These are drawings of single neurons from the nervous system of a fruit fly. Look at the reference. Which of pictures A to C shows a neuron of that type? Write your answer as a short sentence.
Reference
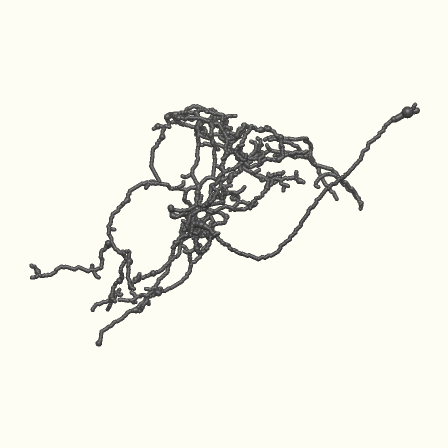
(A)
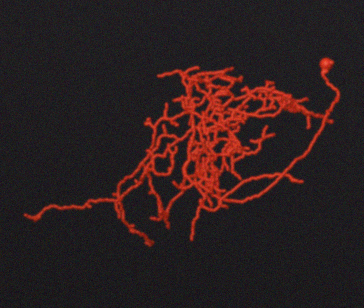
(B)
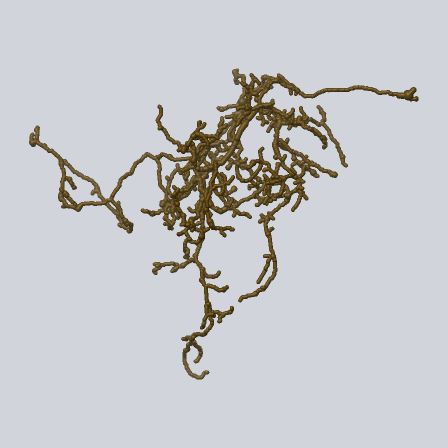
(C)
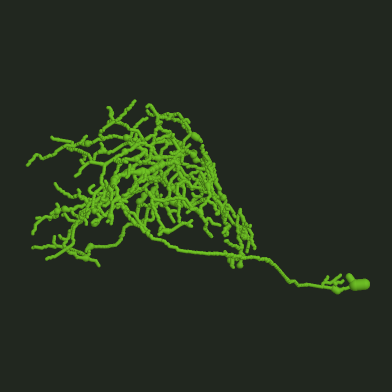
Picture A shows a neuron of the same cell type.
